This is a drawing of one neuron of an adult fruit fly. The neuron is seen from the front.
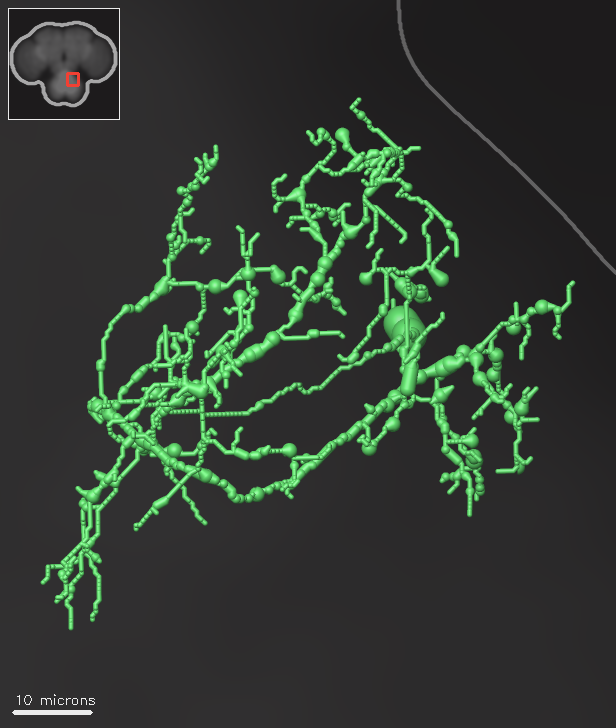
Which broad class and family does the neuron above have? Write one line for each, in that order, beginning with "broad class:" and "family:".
broad class: nerve-cord intrinsic neuron
family: hemilineage 21A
